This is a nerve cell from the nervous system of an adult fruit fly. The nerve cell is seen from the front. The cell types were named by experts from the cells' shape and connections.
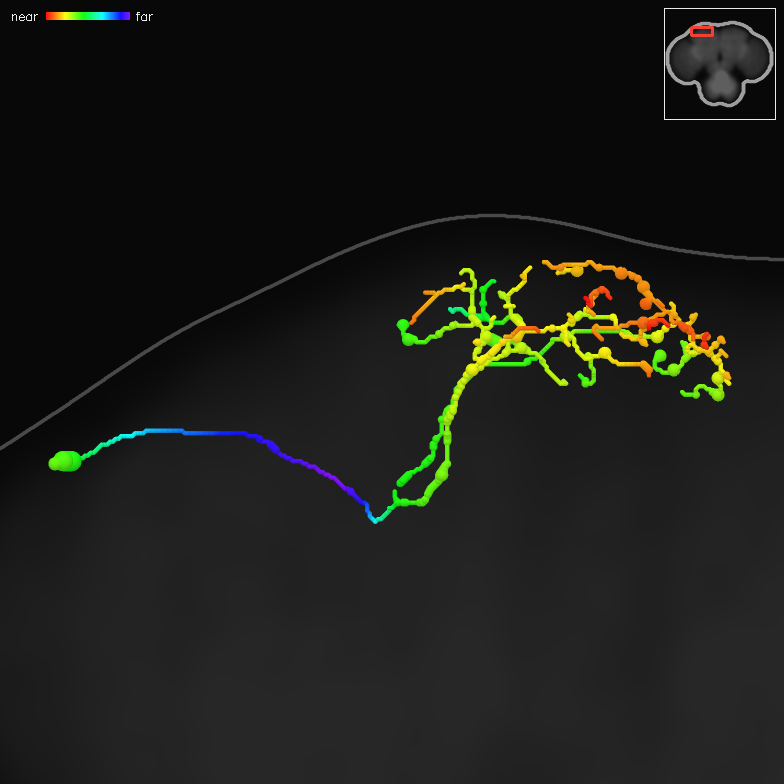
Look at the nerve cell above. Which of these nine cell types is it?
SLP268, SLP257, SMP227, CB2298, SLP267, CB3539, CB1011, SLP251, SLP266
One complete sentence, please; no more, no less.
As its cell type, this neuron has SLP268.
